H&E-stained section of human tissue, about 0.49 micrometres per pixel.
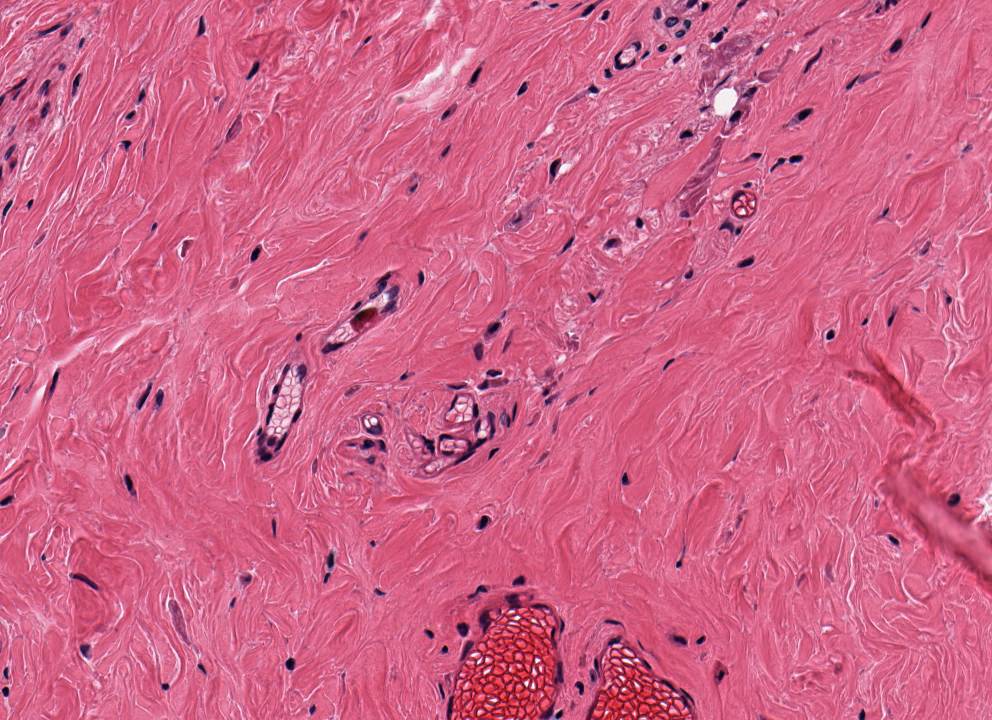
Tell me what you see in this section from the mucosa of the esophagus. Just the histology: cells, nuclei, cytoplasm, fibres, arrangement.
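Mostly you're looking at dense, strongly eosinophilic collagen, in wavy bundles that interlace rather than lying straight and parallel. Cells are sparse: just small, dark, elongated spindle nuclei scattered singly between the bundles. Near the centre there's a little group of small, thin-walled vessels.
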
